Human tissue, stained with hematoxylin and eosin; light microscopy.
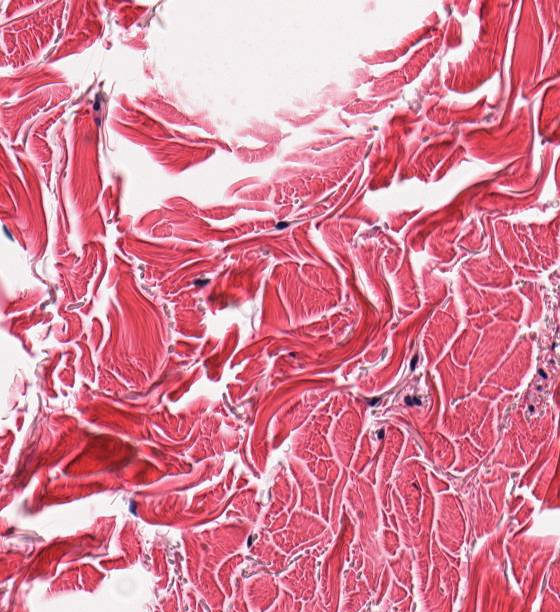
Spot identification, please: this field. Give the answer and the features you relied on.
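You are looking at dermis. Its deeply eosinophilic fibre bundles run in many different directions, with sparse, small, dark, elongated nuclei between them.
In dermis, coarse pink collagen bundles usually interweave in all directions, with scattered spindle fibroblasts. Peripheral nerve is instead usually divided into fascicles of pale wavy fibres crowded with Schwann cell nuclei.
In the upper and left parts, the bundles are wavy and loose, with wide white gaps between them. No epithelium or glands appear anywhere.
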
